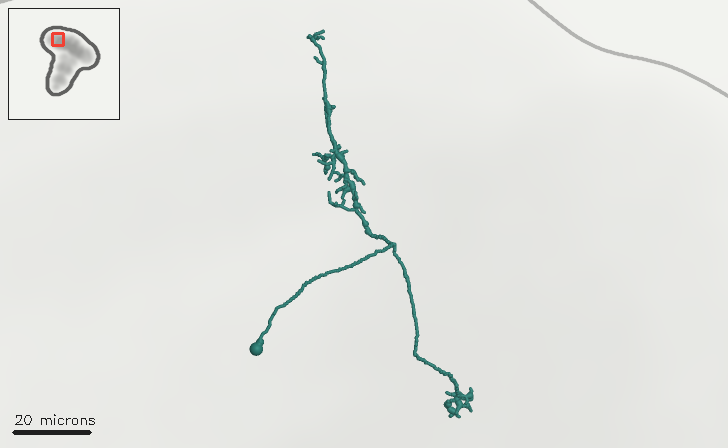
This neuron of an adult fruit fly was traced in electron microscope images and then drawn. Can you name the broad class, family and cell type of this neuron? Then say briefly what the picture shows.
Its broad class is optic-lobe intrinsic neuron. The family is T. Its cell type is T2a. By the scale bar it is about 100 microns tall in this view. As drawn here it is taller than it is wide.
